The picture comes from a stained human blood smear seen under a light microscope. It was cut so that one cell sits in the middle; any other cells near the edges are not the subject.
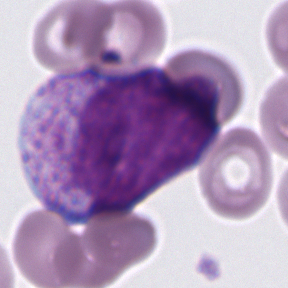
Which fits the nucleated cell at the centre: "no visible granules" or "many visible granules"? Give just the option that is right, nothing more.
Many visible granules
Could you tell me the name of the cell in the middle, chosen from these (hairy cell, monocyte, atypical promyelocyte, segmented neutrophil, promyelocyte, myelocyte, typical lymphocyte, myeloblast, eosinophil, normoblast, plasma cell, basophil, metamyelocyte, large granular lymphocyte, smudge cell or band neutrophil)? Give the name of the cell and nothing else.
atypical promyelocyte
